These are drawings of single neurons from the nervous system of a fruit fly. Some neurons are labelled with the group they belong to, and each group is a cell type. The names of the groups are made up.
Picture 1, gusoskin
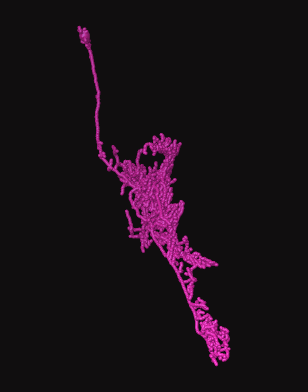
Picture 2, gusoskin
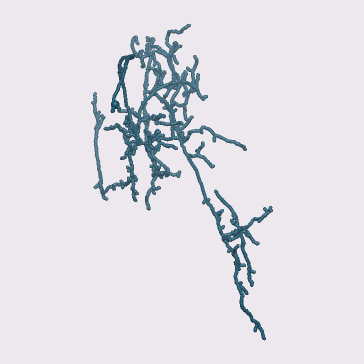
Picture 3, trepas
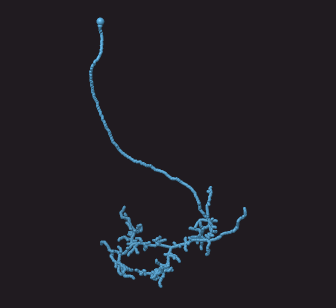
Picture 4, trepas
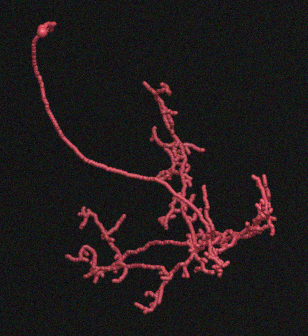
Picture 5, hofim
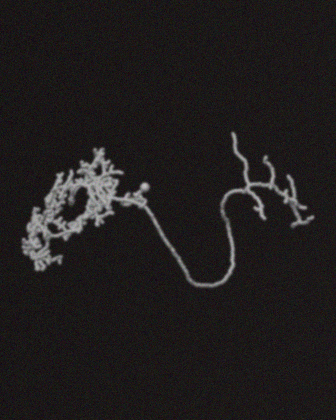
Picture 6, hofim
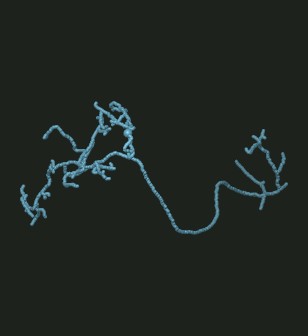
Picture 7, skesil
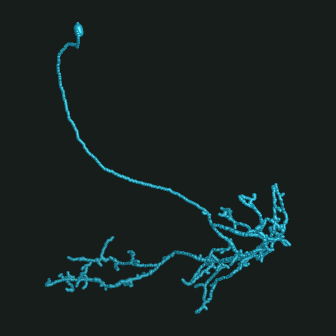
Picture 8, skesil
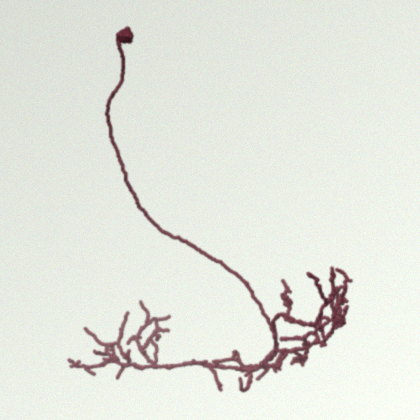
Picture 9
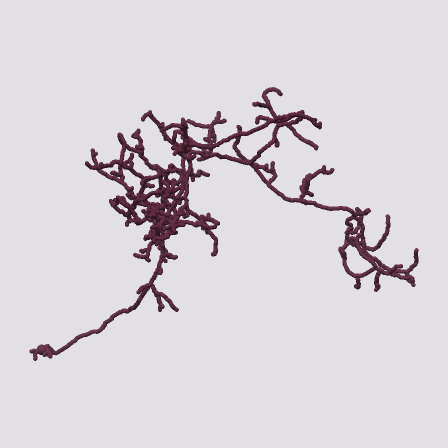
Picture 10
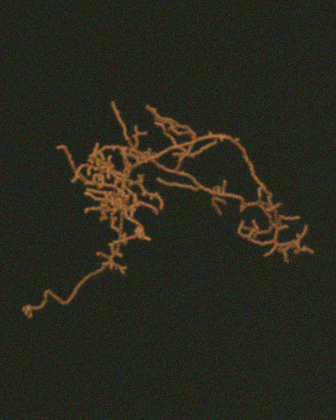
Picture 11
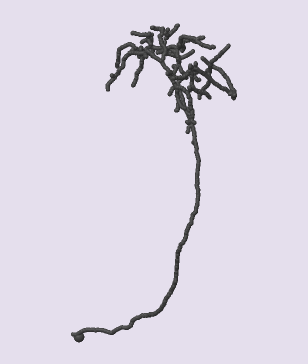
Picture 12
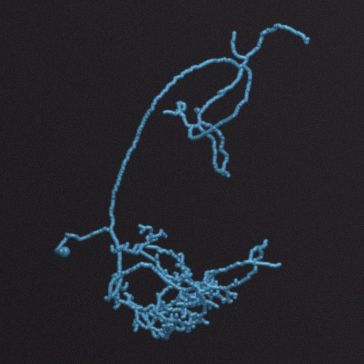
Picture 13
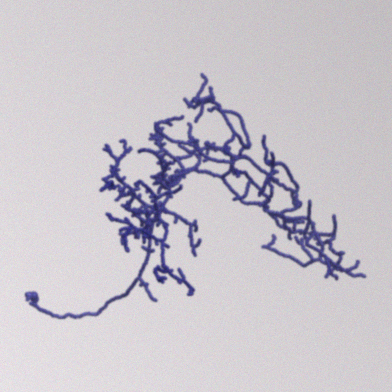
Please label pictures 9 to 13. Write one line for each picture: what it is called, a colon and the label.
9: gusoskin
10: gusoskin
11: skesil
12: hofim
13: gusoskin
